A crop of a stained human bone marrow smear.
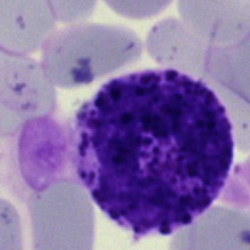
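Basophil, the central cell in this stained bone marrow smear. Coarse dark purple-black granules pack it, lying even where the nucleus would sit, so the outline of the nucleus stays hidden. Along the left edge I notice a narrower, paler lilac zone with fewer granules.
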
